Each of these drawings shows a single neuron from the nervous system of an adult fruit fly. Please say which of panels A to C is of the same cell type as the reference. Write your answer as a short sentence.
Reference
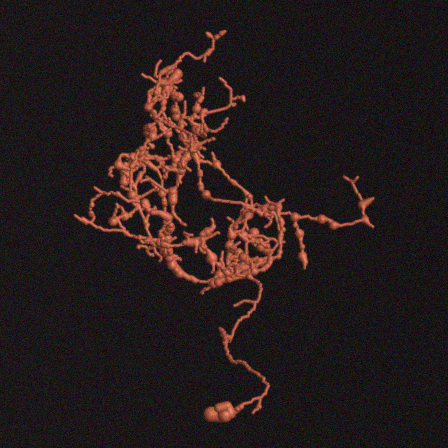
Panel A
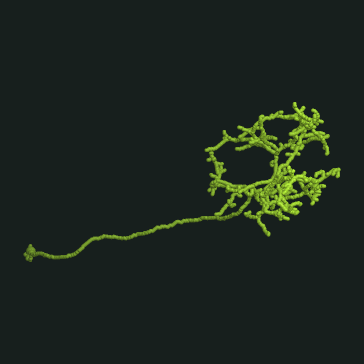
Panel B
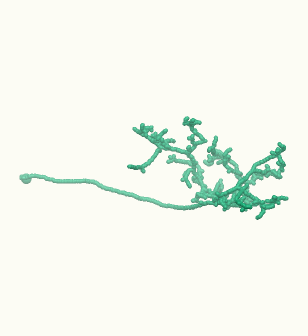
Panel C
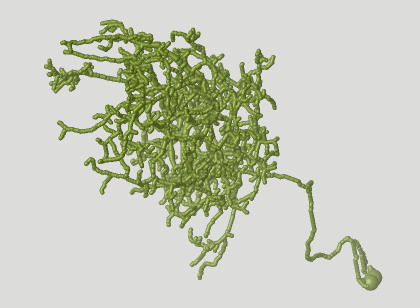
The neuron in panel B is of the same cell type.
